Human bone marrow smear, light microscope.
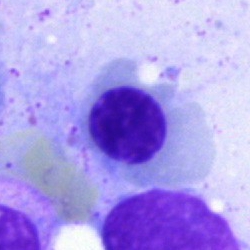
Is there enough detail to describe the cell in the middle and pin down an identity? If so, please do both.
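The nucleus is positioned off-centre, toward the upper left of the cell. Its chromatin is dense and dark purple with slight mottling, and no distinct nucleolus is visible. The cytoplasm shows no visible granules. The cell is an erythroblast.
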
